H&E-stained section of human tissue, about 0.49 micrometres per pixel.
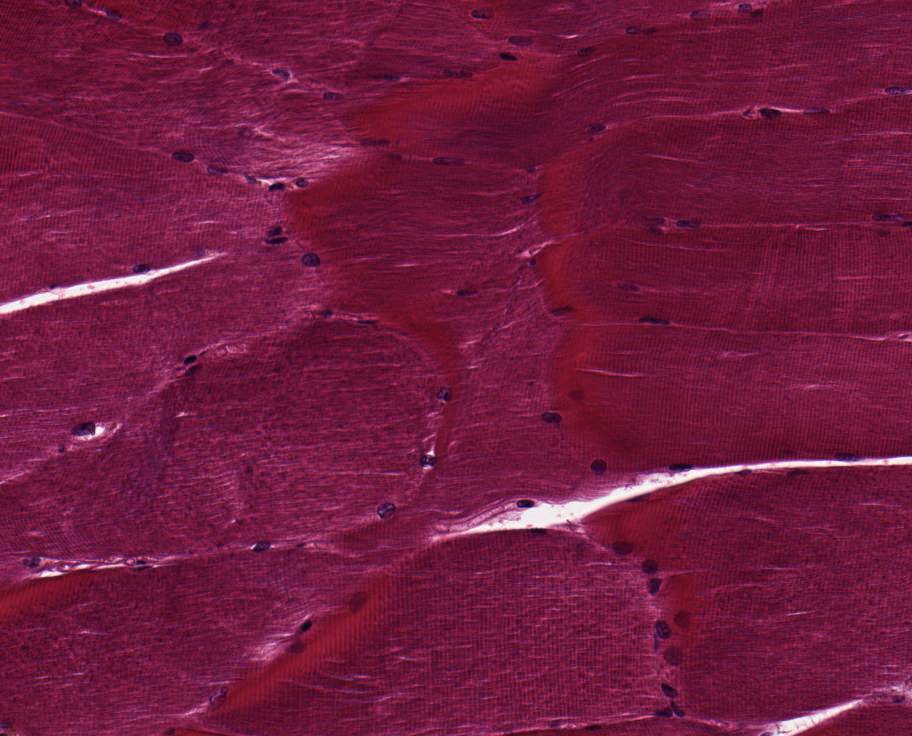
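Skeletal muscle, haematoxylin and eosin stained section. Fine transverse cross-striations run across the fibres throughout the field. Nuclei are small, dark and oval, lying at the edges of the fibres rather than centrally. Several fibres in the middle stain a deeper red than their pinker neighbours. No fat cells are seen between the fibres.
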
